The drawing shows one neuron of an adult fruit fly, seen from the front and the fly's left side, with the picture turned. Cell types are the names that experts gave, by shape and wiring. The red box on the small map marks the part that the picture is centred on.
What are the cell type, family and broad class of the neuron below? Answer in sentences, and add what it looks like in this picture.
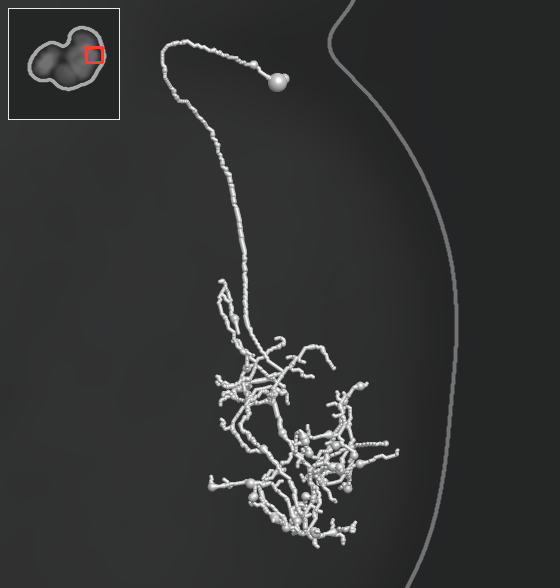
It is of cell type CB2154. The family is hemilineage SLPal3_and_SLPal4_dorsal. Its broad class is central-brain intrinsic neuron. Its cell body lies at the top of the picture. Dozens of branch ends can be seen.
